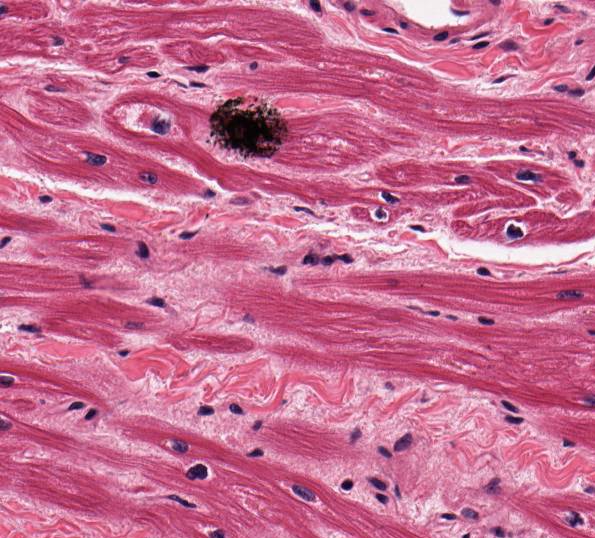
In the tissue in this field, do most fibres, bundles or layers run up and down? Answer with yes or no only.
No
